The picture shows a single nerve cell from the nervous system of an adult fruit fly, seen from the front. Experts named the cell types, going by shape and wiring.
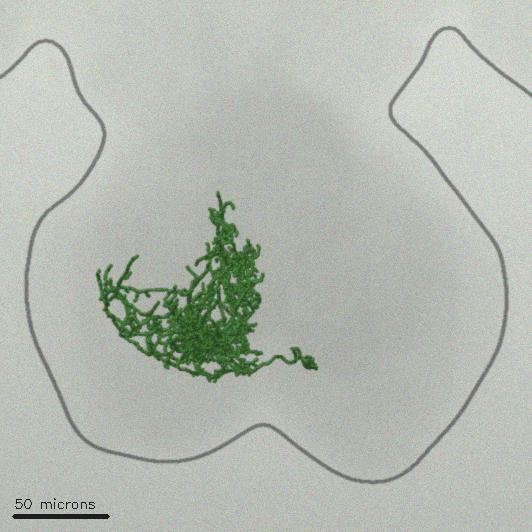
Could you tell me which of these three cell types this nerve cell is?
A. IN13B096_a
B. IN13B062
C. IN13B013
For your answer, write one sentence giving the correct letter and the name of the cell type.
The type of cell that the nerve cell represents is IN13B013, option C.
